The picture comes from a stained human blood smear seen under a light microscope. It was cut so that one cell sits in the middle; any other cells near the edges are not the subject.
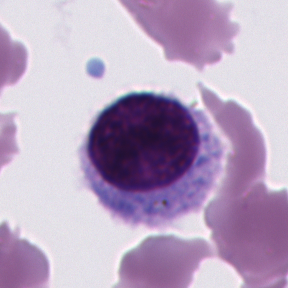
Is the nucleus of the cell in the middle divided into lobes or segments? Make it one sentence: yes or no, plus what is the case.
No, the cell's nucleus forms one compact piece that is round, oval or kidney-shaped.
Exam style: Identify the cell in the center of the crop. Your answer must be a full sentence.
Occupying the centre of the crop is a hairy cell.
